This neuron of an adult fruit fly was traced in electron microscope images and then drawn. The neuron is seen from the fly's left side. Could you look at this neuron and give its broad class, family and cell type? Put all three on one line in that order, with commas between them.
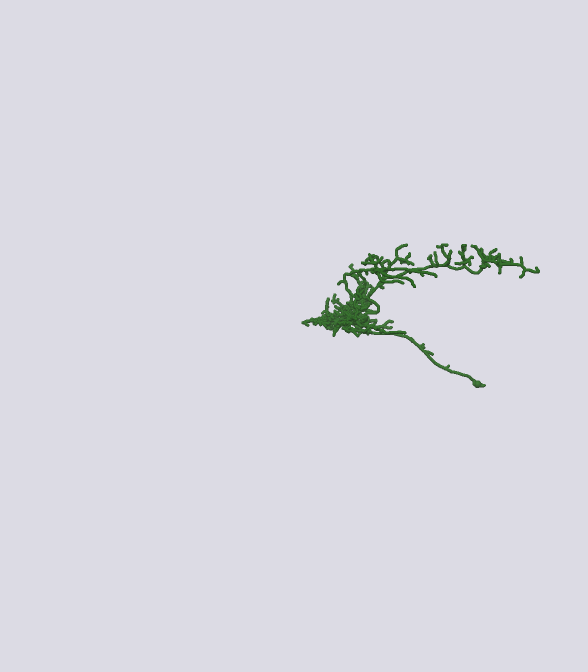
nerve-cord intrinsic neuron, hemilineage 05B, IN05B041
